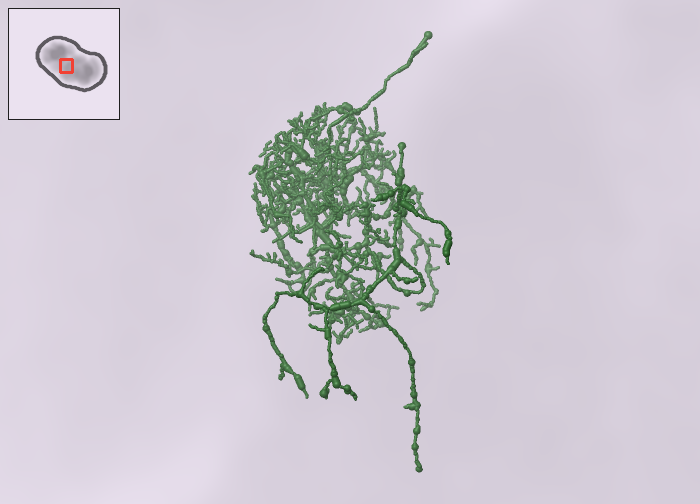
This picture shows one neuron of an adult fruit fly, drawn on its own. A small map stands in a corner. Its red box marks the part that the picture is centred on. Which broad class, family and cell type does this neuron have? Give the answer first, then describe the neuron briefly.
This is a central-brain intrinsic neuron. Its family is hemilineage VLPl&p1_lateral. The cell type is PVLP072. The cell body can be seen at the top of the picture. As drawn here it is taller than it is wide.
